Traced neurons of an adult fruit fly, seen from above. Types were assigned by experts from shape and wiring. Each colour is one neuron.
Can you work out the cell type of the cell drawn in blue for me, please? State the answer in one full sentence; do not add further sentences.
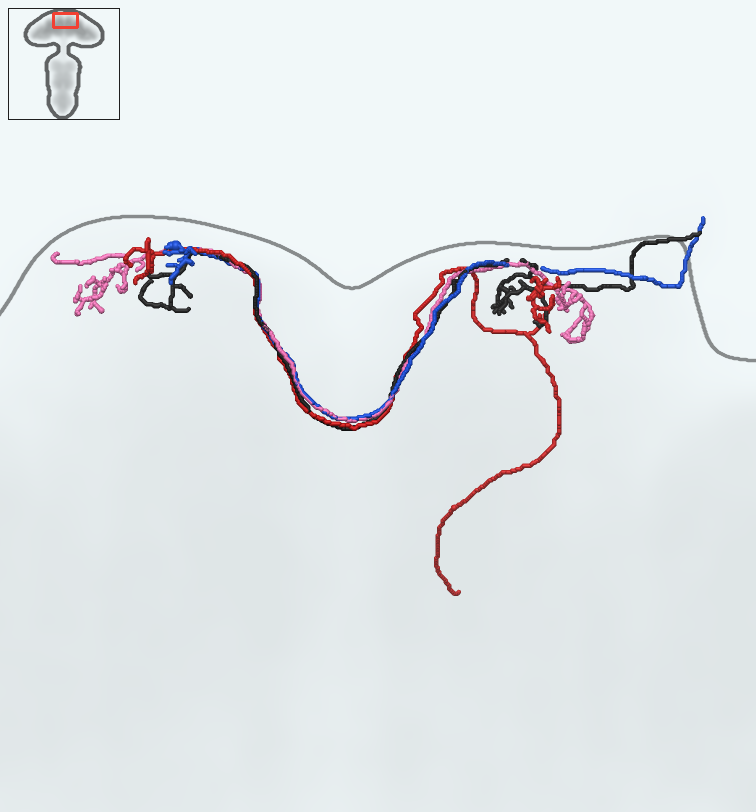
The cell type carried by this neuron is ORN_VA7m.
